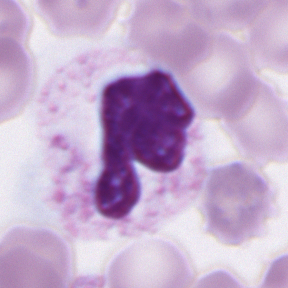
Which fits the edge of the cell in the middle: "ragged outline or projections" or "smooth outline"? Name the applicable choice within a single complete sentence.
The border of this cell is smooth and even.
